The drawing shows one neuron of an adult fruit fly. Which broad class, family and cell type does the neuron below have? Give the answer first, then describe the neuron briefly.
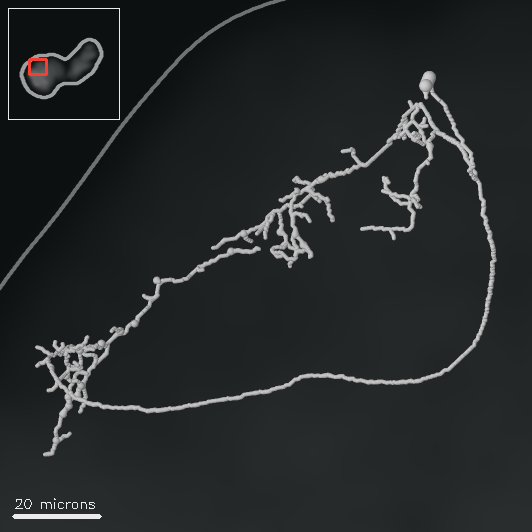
It is a central-brain intrinsic neuron. The family is hemilineage LHl2_dorsal. The cell type is CB1289. The cell body is at the upper right of the picture. From left to right in the picture it spans about 110 microns. The picture shows dozens of branch ends.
